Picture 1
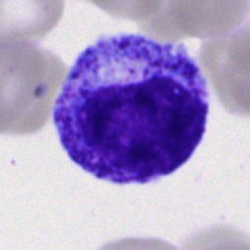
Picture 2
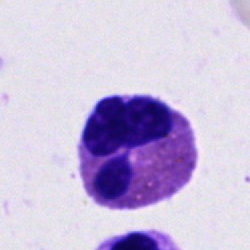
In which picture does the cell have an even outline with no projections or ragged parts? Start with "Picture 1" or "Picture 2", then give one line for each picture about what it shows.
Picture 2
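In picture 1: The cell is round with a finely rough, granular-looking edge.
In picture 2: The cell outline is roughly round with a smooth edge.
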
